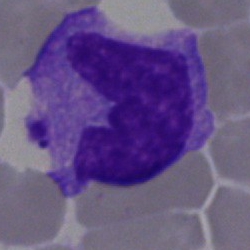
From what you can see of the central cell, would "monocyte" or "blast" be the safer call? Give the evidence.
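Monocyte. Outline irregular, small bulges along the edge. Nucleus deeply notched on its left side. Cytoplasm lying mostly left of the nucleus, faintly lacy and uneven in texture.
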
